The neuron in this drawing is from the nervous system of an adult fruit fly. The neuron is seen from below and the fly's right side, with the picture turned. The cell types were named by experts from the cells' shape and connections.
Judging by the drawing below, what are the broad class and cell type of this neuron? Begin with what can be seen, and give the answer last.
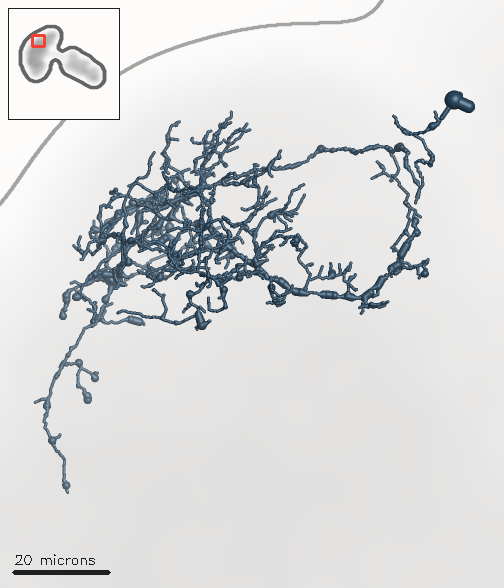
It lies in the brain. The cell body is at the upper right of the picture. From left to right in the picture it spans about 90 microns. This is a central-brain intrinsic neuron. The cell type is CB1565.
